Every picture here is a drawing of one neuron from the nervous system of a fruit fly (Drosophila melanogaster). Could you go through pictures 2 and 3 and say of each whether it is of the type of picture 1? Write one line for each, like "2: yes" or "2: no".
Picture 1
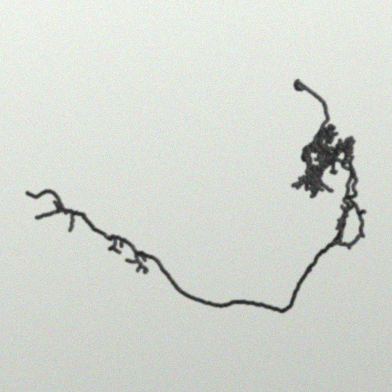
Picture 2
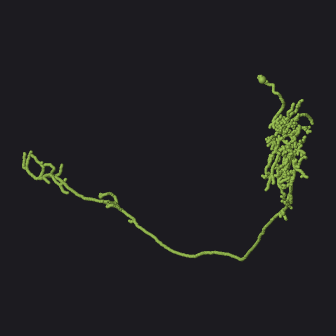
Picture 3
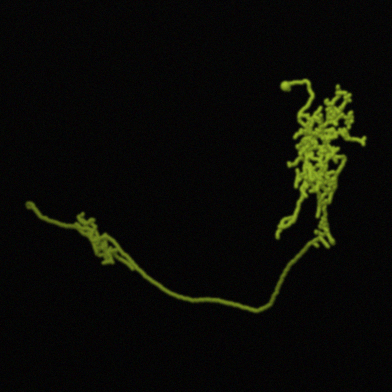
2: no
3: no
